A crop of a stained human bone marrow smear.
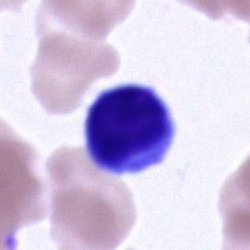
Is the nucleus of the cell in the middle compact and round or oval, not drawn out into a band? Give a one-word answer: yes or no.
Yes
